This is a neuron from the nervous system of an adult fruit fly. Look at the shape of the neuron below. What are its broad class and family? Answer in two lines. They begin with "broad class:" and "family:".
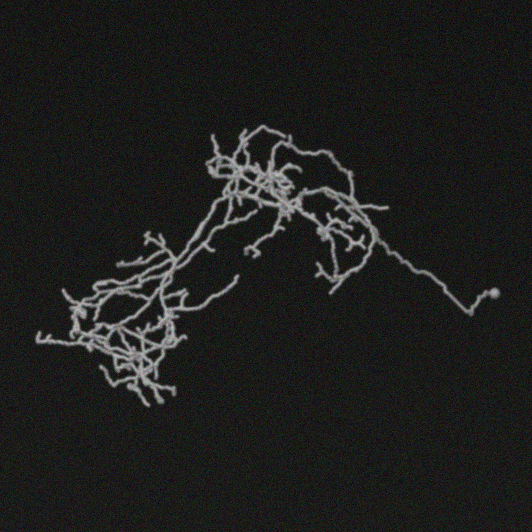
broad class: central-brain intrinsic neuron
family: hemilineage DM6_dorso_lateral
